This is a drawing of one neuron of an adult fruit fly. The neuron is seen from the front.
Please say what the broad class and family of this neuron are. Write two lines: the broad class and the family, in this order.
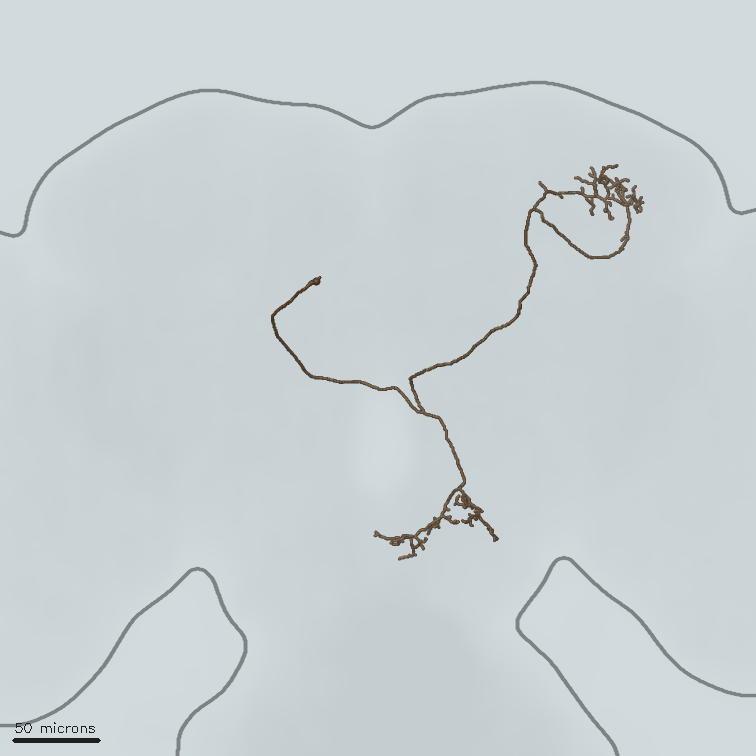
central-brain intrinsic neuron
hemilineage CREa1_ventral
